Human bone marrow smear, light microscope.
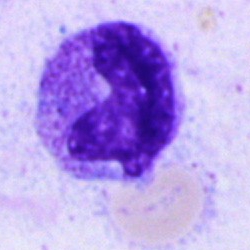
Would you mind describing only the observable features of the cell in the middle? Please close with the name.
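Sure, the nucleus here is a thick curved band with a deep notch that opens toward the left. Its chromatin is dark purple and densely clumped. The pale lilac cytoplasm, most of it on the left side of the cell, holds fine purplish granules. That's a band neutrophil.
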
